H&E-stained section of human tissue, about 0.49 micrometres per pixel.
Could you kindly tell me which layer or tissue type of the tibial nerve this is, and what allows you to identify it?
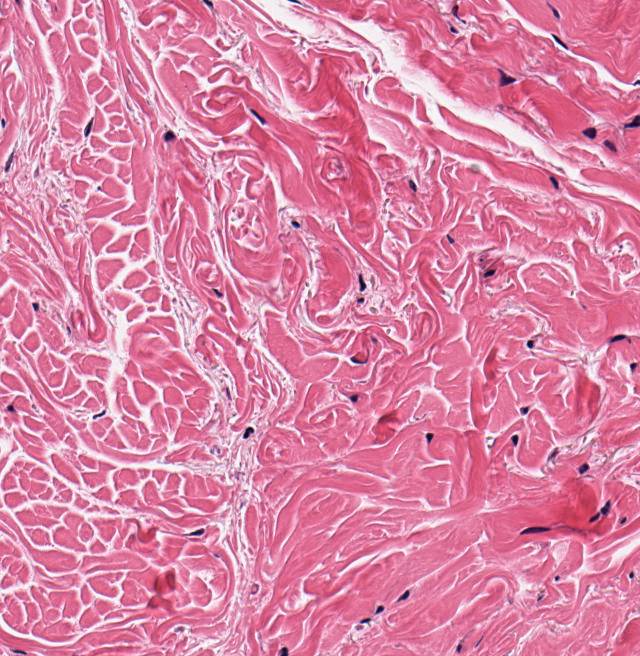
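The field shows epineurium. Densely packed pink fibrous bundles fill it from edge to edge, and there is no epithelium anywhere.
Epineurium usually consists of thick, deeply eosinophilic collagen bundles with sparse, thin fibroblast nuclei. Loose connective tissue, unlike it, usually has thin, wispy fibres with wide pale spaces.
In the left third the bundles are cut across as small angular polygonal profiles parted by narrow clefts. Sparse, small, dark, elongated nuclei lie scattered between them.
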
